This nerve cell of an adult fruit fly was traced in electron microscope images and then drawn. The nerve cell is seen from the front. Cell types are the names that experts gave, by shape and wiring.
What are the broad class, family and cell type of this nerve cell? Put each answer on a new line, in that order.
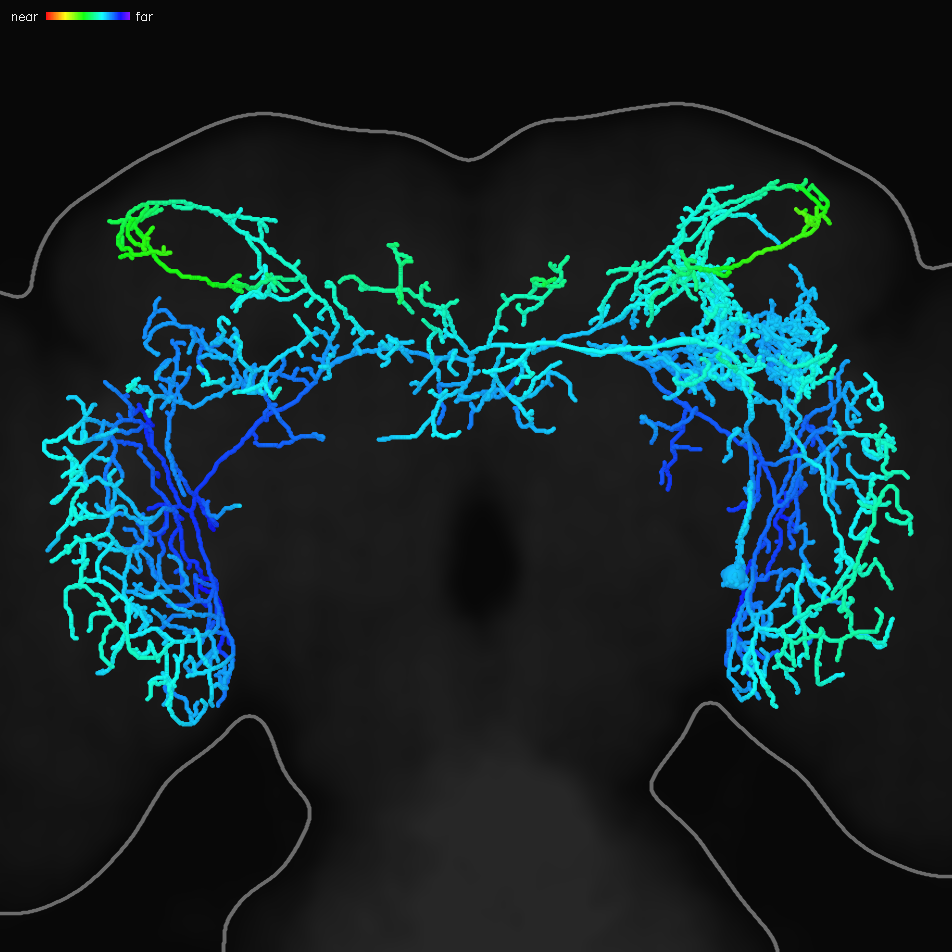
visual centrifugal neuron
LoVCLo
LoVCLo2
